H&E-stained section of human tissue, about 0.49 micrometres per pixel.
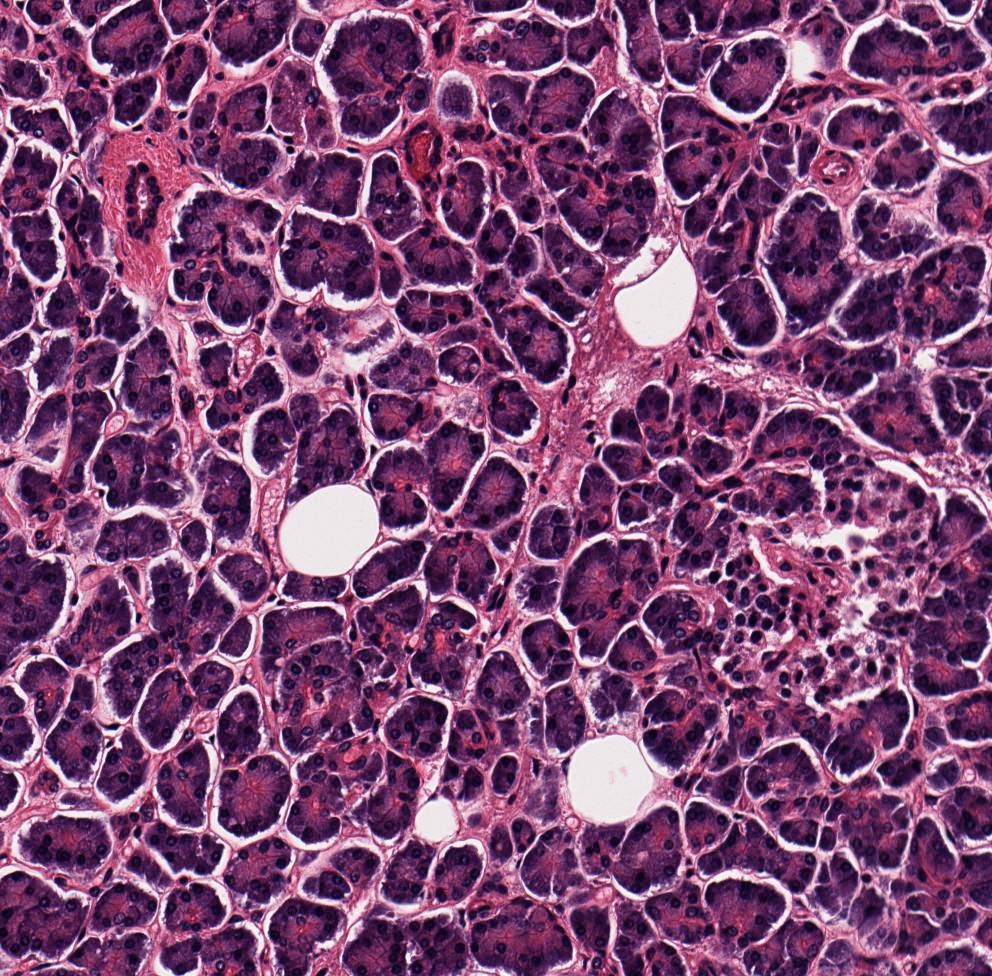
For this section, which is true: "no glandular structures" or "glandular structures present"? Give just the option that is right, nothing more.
Glandular structures present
